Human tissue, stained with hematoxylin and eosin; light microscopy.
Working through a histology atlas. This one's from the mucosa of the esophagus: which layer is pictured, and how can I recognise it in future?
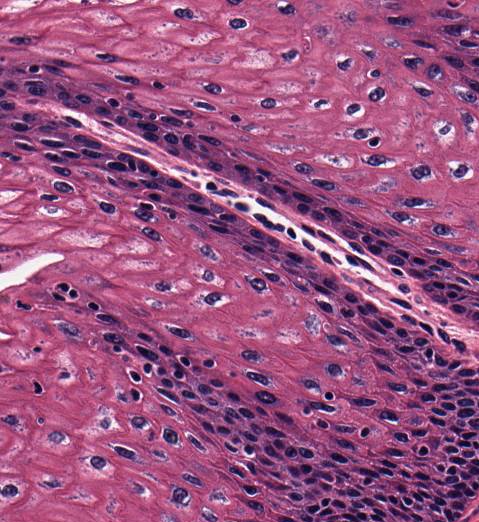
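Stratified squamous nonkeratinized epithelium, I think, fills the whole field. A narrow pale cleft runs diagonally from upper left toward the right edge. Small cells with dark nuclei and scant cytoplasm crowd the lower right corner, while cells farther from the cleft are larger, with abundant pink cytoplasm.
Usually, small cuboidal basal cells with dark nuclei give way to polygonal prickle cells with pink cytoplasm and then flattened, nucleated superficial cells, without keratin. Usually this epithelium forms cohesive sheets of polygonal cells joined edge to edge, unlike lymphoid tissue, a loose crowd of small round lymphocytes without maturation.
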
